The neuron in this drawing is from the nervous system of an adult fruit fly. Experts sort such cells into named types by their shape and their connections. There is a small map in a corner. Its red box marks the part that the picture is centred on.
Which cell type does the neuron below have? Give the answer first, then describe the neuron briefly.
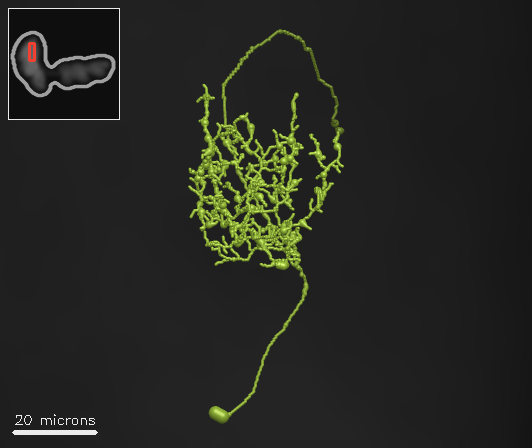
The cell type is LC20b. This is a visual projection neuron. The cell body is at the bottom of the picture. From top to bottom in the picture it spans about 95 microns. Dozens of branch ends can be seen.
